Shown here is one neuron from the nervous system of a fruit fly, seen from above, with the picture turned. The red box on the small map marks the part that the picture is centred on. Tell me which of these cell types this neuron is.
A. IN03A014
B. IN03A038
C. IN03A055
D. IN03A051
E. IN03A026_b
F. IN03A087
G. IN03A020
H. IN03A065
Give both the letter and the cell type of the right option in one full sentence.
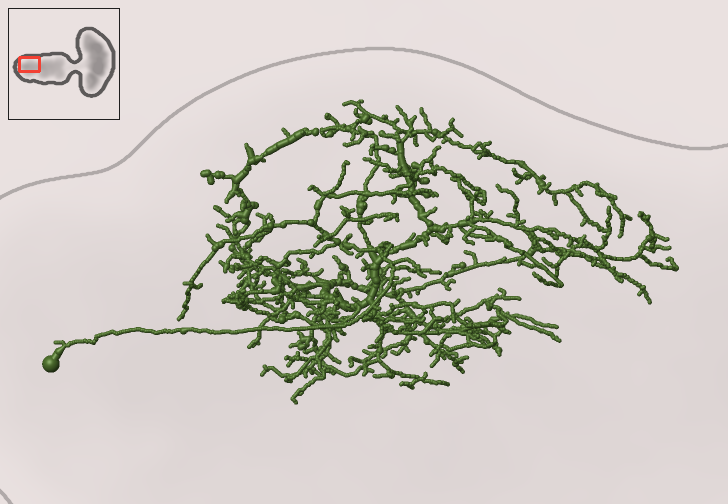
Cell type IN03A020, option G, is the one the neuron has.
